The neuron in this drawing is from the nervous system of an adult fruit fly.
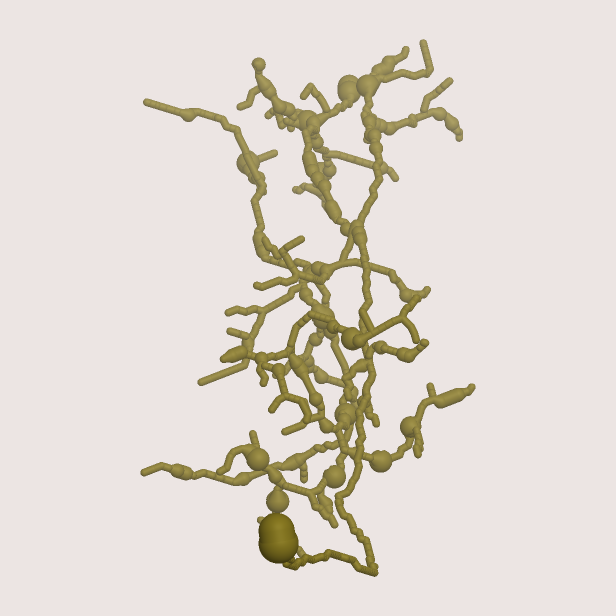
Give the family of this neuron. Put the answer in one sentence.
The family is Mi.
